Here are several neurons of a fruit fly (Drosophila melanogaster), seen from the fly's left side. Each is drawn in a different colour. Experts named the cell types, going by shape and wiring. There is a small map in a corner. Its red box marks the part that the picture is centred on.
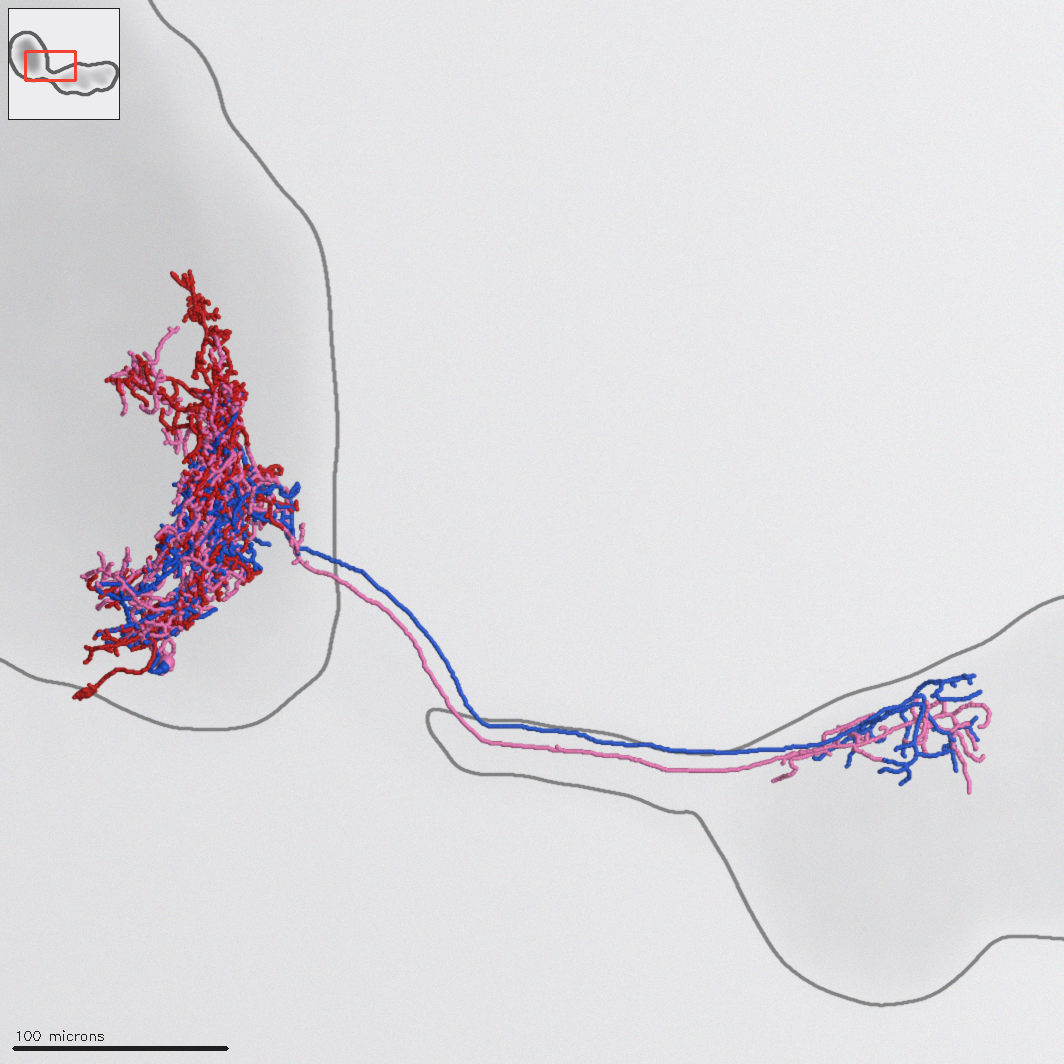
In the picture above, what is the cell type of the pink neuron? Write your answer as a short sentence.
The cell type is DNge033.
